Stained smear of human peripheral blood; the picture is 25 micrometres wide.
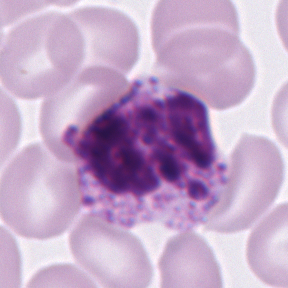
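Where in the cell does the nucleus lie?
Mainly in the upper part, leaving the lower part mostly cytoplasm, and its chromatin stains dense and dark purple.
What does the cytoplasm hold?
Many coarse dark purple granules, some of which also lie over the edges of the nucleus and partly blur its outline.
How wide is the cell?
About 14 micrometres across.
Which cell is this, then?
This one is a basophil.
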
